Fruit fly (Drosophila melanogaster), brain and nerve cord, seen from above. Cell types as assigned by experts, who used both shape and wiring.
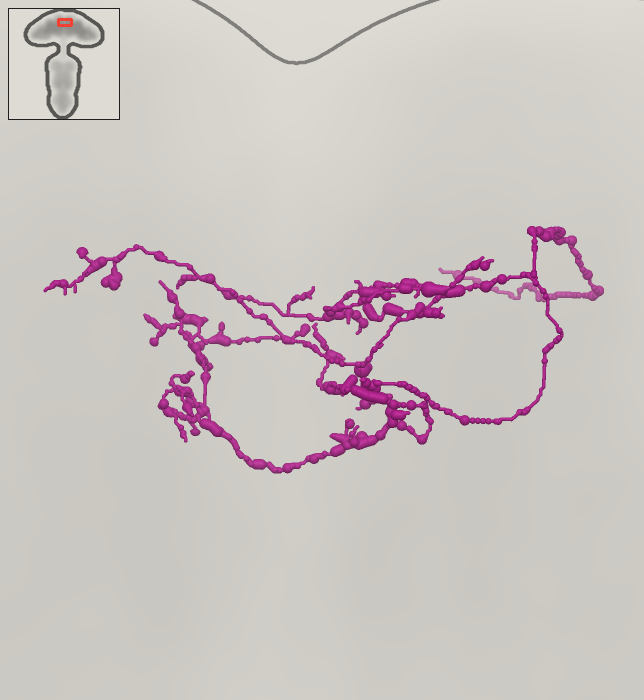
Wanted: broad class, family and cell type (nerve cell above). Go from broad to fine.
sensory neuron entering the brain; class gustatory; PhG1a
